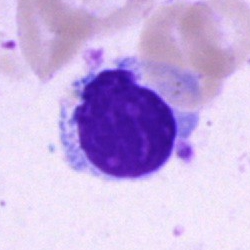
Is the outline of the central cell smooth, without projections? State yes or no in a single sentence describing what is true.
No, projections, blebs or tags, or a frayed edge, break the outline of this cell.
